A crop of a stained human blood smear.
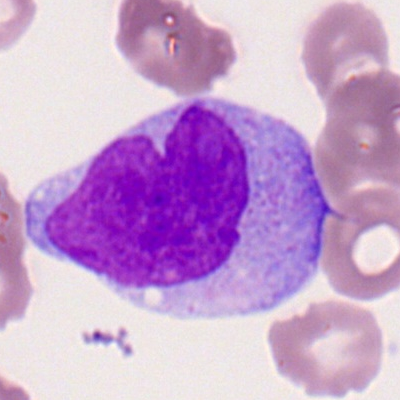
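Monocyte, central cell, stained blood smear. Distinct notch cut into upper nuclear edge. Chromatin deep purple, mottled, moderately clumped. Cytoplasm pale greyish blue, with fine pinkish-purple granules scattered through it.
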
